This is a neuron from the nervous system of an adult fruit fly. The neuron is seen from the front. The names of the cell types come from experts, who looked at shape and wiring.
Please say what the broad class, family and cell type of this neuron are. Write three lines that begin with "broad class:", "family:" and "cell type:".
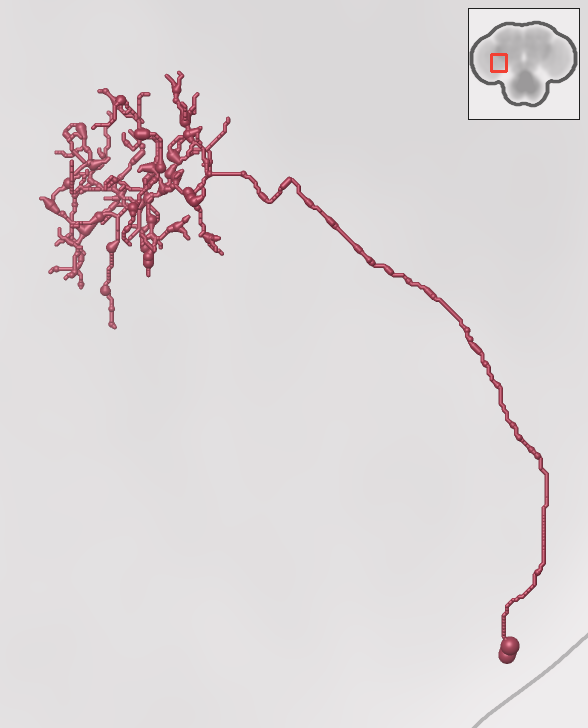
broad class: optic-lobe intrinsic neuron
family: Li
cell type: Li22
